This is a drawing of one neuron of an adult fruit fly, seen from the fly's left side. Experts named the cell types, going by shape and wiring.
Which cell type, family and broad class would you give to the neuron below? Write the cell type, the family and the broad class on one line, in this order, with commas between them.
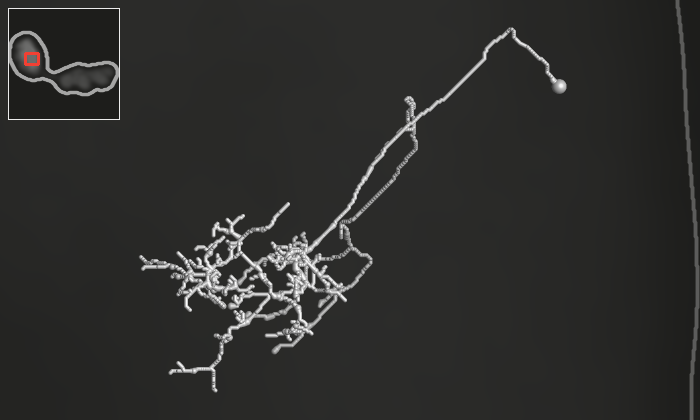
WED166_d, hemilineage DM6_ventral, central-brain intrinsic neuron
